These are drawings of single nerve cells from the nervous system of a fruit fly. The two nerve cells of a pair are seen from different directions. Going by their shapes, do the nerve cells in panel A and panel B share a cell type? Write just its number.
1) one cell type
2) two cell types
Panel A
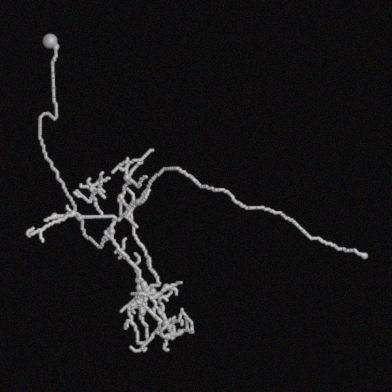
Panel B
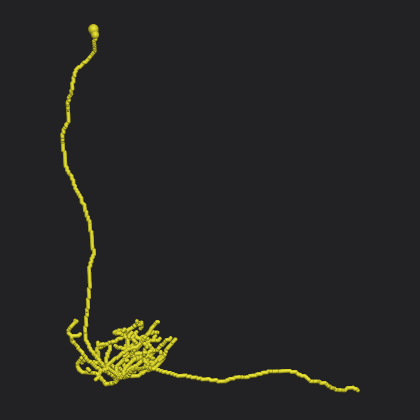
1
